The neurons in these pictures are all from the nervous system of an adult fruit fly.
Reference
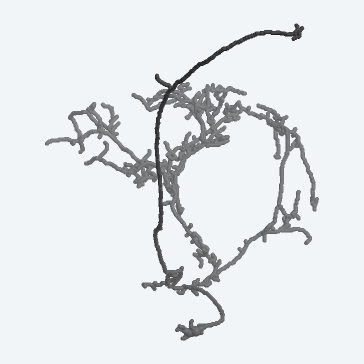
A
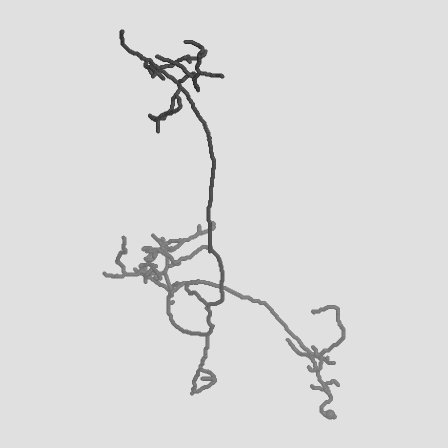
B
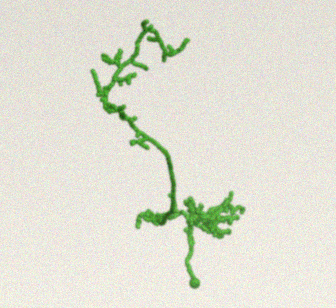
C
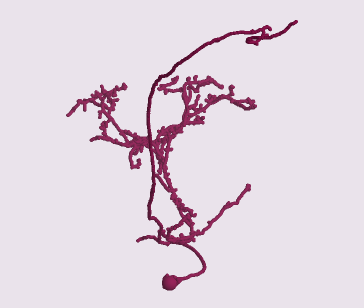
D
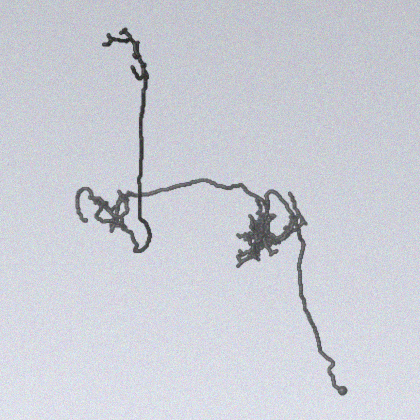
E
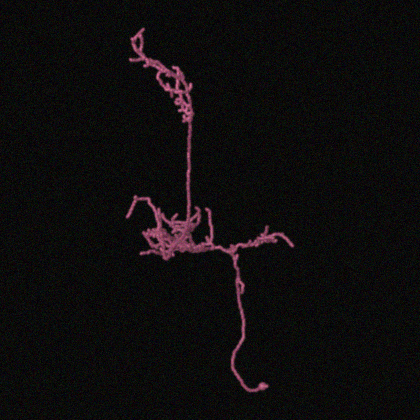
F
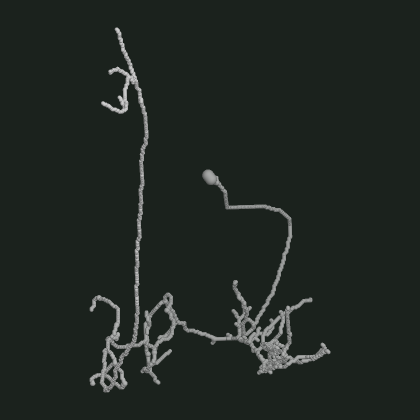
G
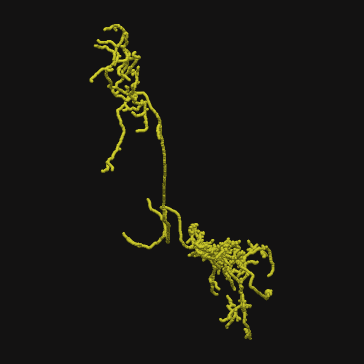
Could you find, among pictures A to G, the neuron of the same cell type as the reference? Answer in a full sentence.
The neuron in picture C is of the same cell type.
